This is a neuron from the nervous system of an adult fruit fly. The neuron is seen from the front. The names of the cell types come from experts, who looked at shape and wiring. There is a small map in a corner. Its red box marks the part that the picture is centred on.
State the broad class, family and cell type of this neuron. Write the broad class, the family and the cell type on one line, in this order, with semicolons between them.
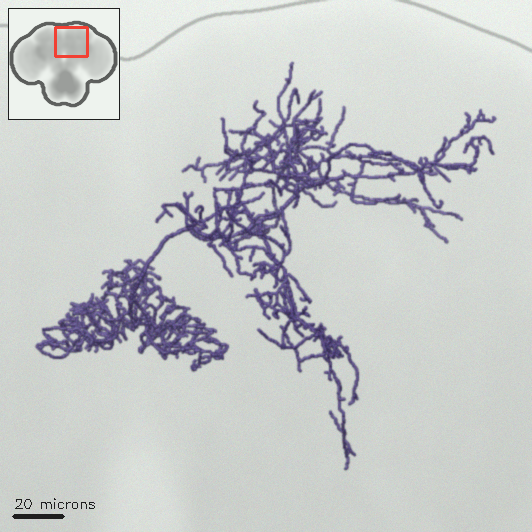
central-brain intrinsic neuron; hemilineage DM4_dorsal; FB1G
